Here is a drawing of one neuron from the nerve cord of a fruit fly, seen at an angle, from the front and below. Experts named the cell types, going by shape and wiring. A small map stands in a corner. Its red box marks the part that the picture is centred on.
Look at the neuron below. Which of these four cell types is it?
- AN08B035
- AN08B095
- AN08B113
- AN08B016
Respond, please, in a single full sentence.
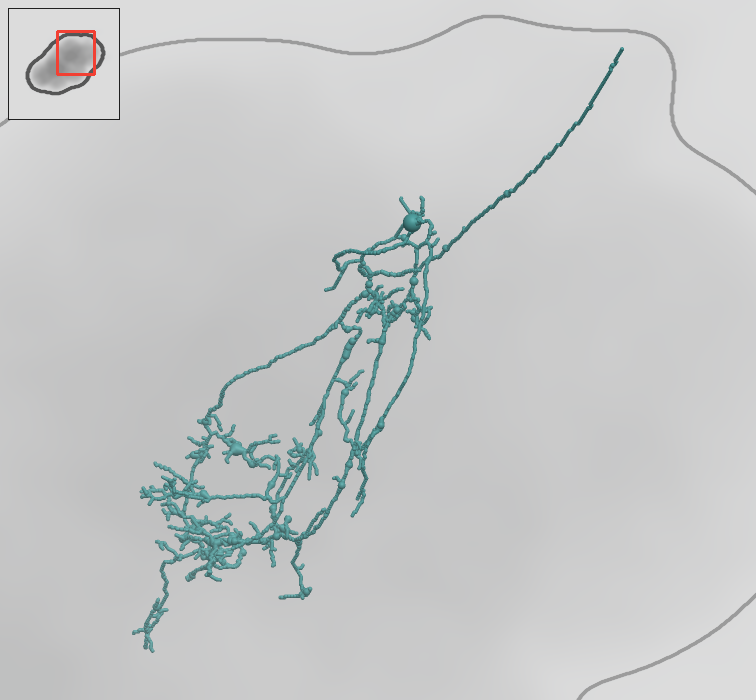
This neuron is a member of the AN08B095 cell type.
